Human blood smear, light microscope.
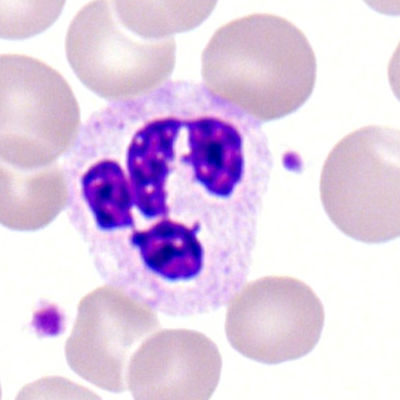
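Segmented neutrophil in a stained human blood smear, its nucleus split into four separate lobes of dark purple, coarsely clumped chromatin. Abundant cytoplasm surrounds the lobes and contains fine, faint granules.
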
